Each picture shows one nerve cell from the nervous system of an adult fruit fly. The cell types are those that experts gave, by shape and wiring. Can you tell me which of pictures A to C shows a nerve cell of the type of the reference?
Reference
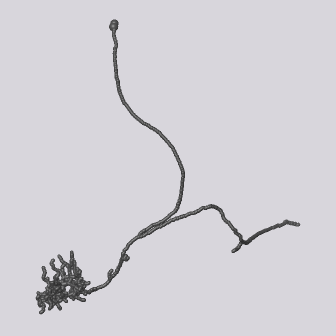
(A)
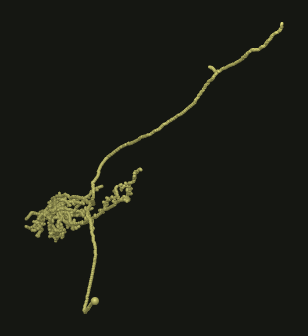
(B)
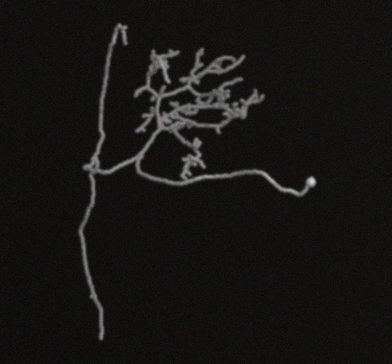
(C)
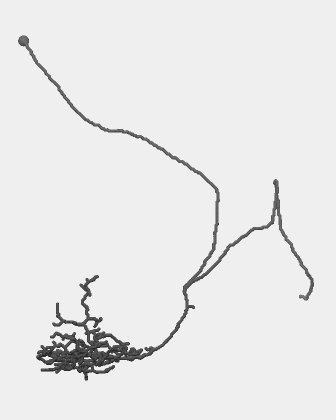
Picture C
